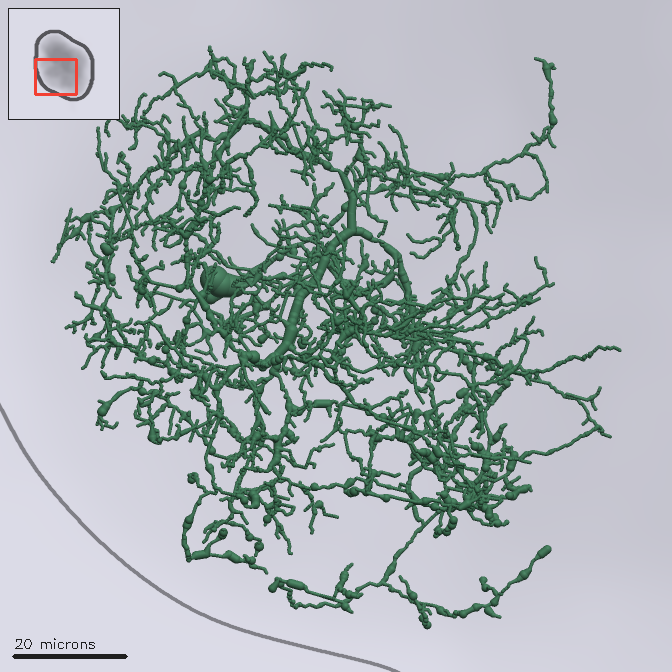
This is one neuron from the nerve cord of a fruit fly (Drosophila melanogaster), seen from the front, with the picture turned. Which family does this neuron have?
hemilineage 03A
